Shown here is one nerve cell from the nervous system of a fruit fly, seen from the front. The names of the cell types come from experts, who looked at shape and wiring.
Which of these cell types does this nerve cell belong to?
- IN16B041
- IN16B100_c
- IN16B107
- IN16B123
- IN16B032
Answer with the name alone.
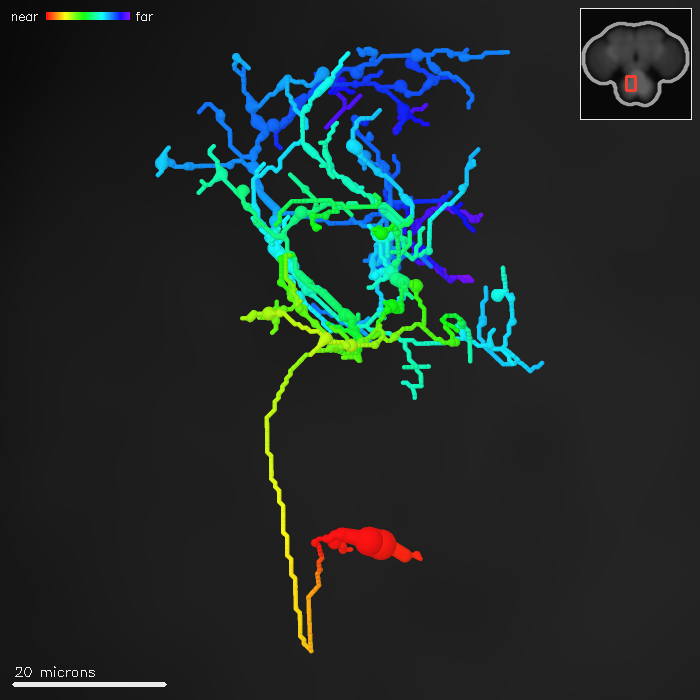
IN16B100_c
